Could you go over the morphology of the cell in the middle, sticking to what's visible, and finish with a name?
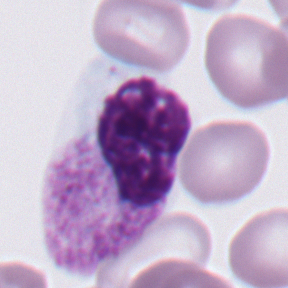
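Note first the nucleus, which lies off-centre toward the upper right of the cell. It forms one irregular, folded mass broken only by small pale gaps, rather than separate, clearly divided lobes. Many small pinkish-purple granules fill the lower-left cytoplasm, whereas the upper-left cytoplasm is pale and almost free of granules. This is a segmented neutrophil.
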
